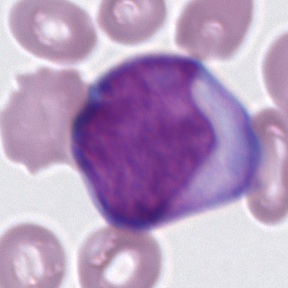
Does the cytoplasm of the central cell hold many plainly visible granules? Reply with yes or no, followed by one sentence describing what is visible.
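No. No granules are visible in the cytoplasm.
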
